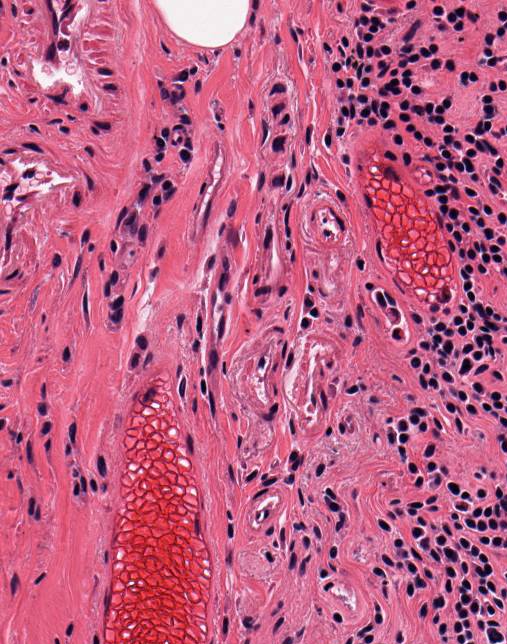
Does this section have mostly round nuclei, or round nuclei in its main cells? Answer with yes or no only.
Yes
